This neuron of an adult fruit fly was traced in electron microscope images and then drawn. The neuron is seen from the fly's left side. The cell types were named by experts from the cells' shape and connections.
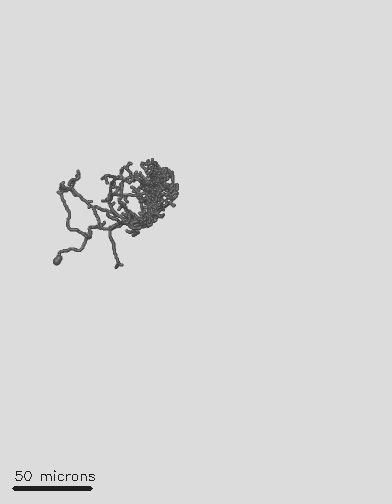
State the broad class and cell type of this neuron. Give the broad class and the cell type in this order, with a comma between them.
central-brain intrinsic neuron, PVLP078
